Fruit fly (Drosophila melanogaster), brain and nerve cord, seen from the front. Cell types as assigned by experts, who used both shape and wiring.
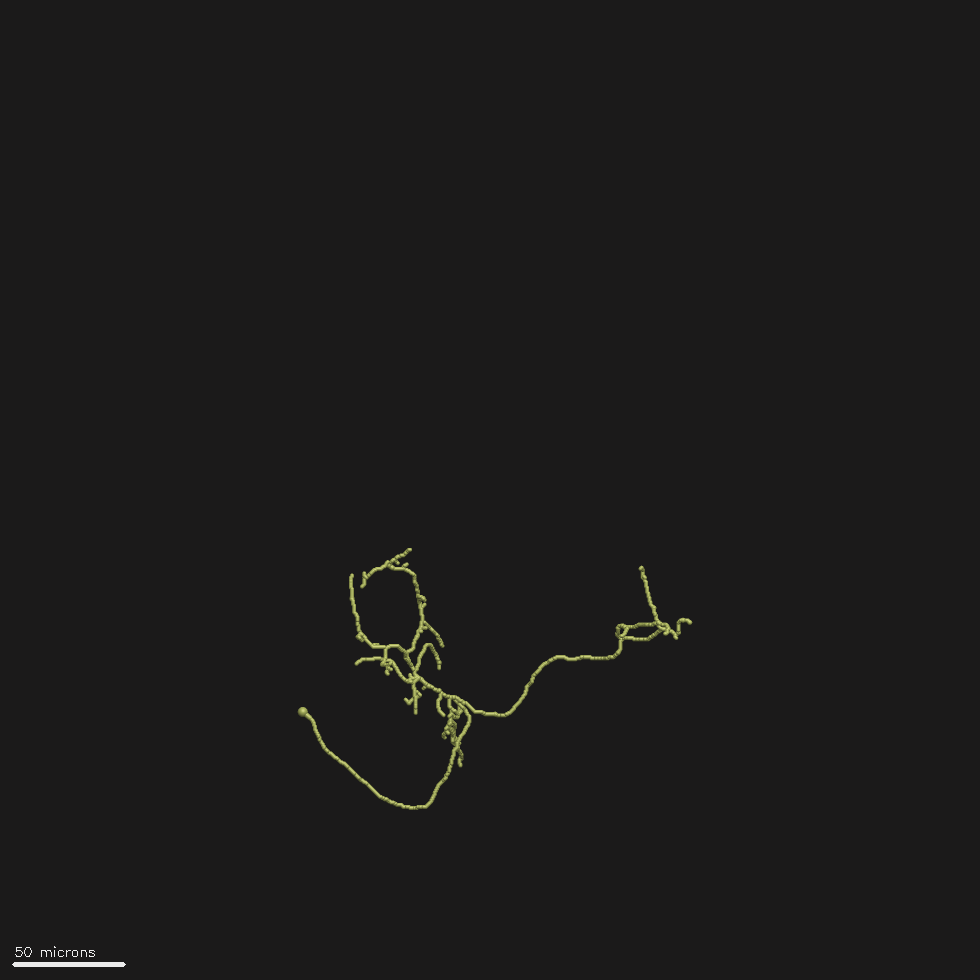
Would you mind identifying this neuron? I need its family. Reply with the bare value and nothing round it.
hemilineage LB3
